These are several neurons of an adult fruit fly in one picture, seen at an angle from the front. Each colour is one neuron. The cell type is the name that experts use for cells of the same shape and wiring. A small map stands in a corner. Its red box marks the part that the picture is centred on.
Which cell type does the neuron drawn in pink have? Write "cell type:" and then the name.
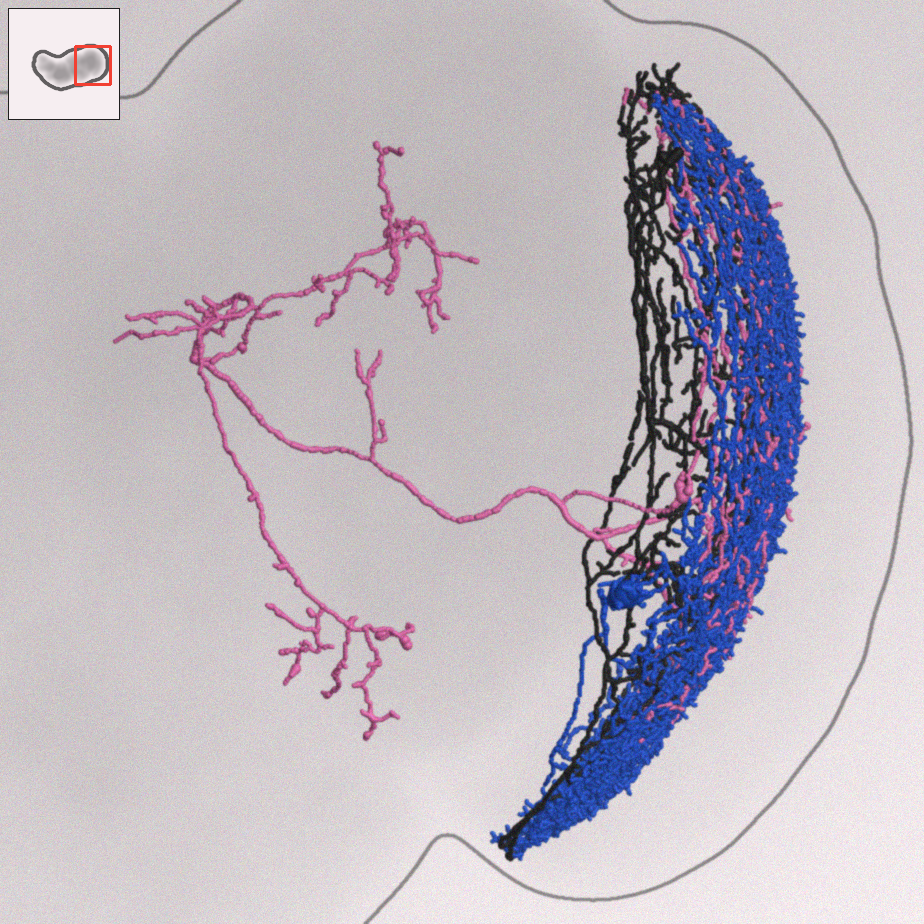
cell type: MeVP49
